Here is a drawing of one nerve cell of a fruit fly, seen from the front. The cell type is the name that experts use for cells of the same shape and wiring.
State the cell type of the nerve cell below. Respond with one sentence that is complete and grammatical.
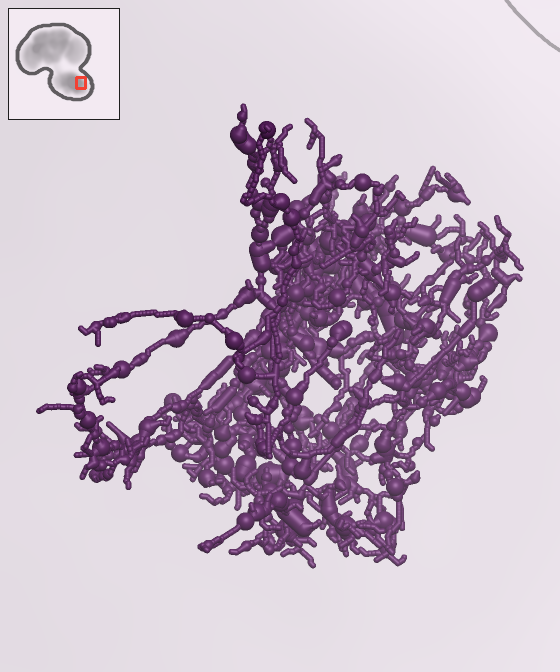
With respect to cell type, this nerve cell is INXXX288.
